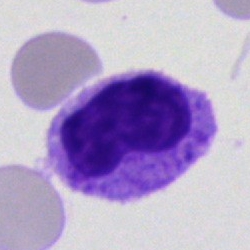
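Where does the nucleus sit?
It fills most of the cell and lies toward the upper left.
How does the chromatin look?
Dark purple and somewhat clumped rather than finely even.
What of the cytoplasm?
Pale lilac, holding fine purple granules, and widest on the right and lower side of the cell.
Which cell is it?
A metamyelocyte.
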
